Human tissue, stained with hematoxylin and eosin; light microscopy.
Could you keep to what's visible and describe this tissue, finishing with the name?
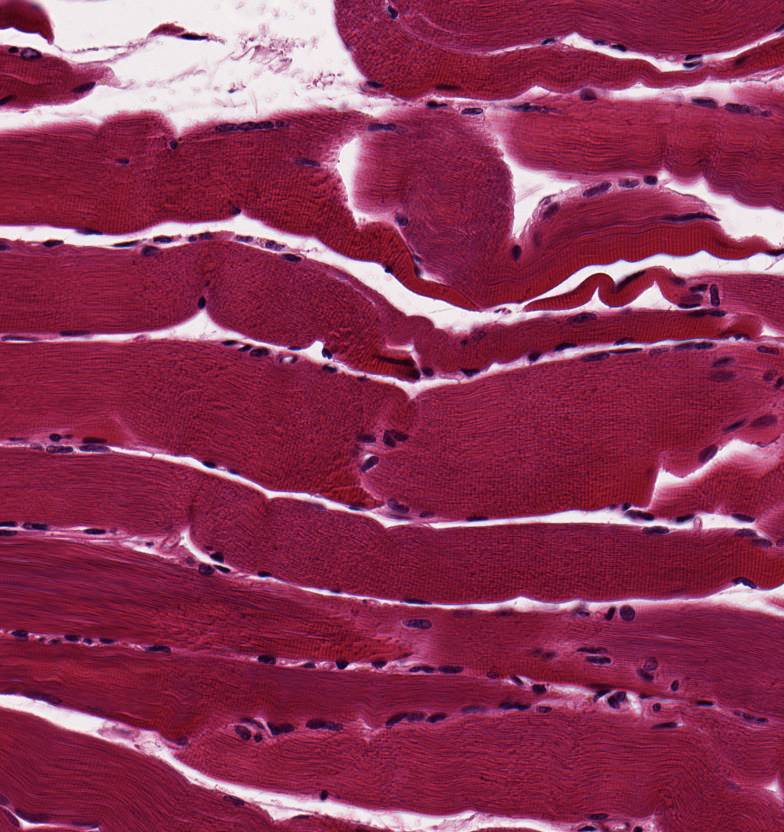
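Long, parallel muscle fibres cross the whole field roughly horizontally. Their cytoplasm takes a deep, even pink-red eosin stain. Nuclei sit at fibre edges, not centres; they are dark, flattened and elongated, with long axes parallel to the fibres. This tissue is skeletal muscle.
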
